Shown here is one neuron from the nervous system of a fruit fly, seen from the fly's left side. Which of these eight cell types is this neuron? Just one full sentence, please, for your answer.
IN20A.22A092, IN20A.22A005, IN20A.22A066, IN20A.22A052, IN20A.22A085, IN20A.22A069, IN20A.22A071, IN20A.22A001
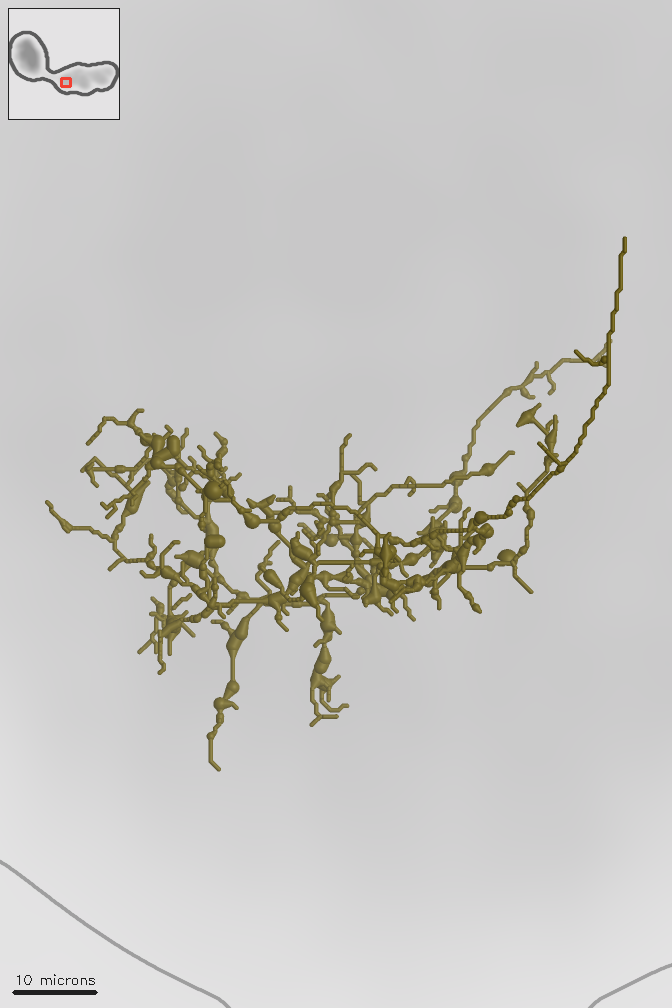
The cell type held by this neuron is IN20A.22A052.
